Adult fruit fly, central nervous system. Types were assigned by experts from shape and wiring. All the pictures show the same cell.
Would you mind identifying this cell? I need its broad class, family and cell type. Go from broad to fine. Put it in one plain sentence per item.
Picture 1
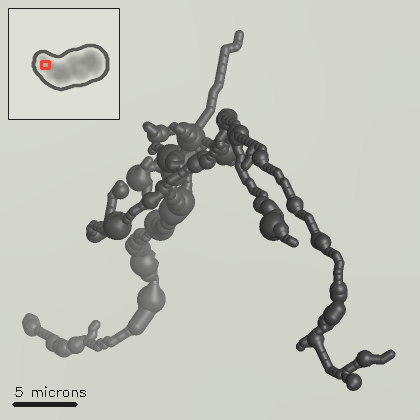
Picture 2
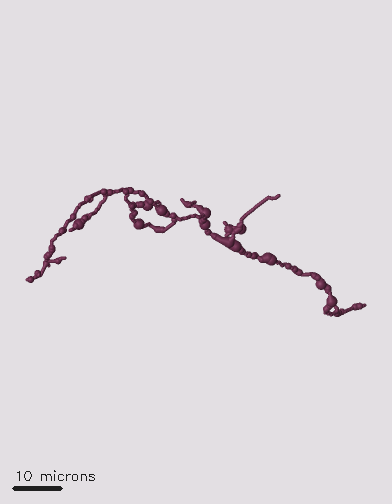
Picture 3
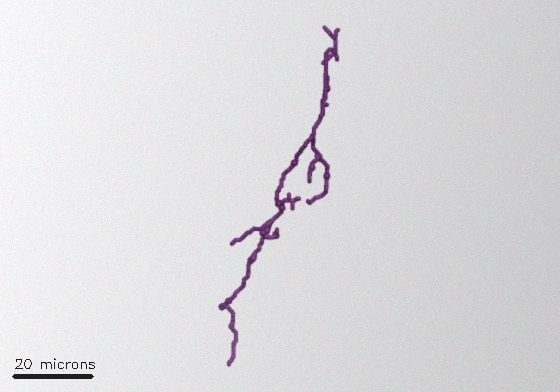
A sensory neuron entering the nerve cord of class mechanosensory tactile, type SNta43.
